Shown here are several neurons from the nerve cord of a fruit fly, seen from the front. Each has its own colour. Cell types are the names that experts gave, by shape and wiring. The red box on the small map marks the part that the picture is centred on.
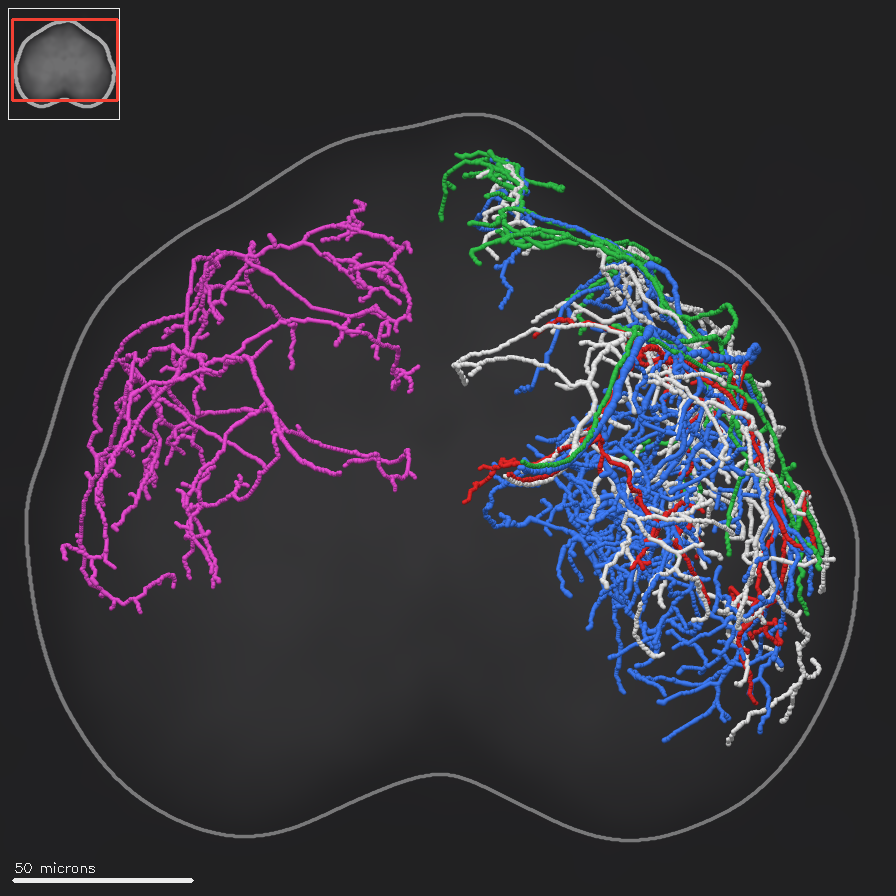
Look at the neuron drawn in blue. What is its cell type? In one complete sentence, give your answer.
Classified by cell type, this neuron is DNg100.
